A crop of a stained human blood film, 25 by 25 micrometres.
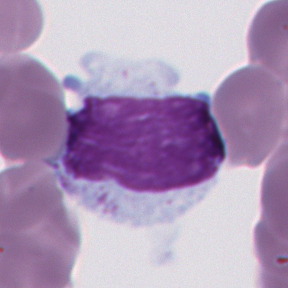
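Large granular lymphocyte in the centre of a stained blood smear. A single unlobed nucleus, wider than tall, holds dense dark purple chromatin of streaky texture. The nucleus nearly reaches the cell edge at left and right, leaving the cytoplasm mainly above and below. Small scattered reddish-purple granules are most numerous below the nucleus.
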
